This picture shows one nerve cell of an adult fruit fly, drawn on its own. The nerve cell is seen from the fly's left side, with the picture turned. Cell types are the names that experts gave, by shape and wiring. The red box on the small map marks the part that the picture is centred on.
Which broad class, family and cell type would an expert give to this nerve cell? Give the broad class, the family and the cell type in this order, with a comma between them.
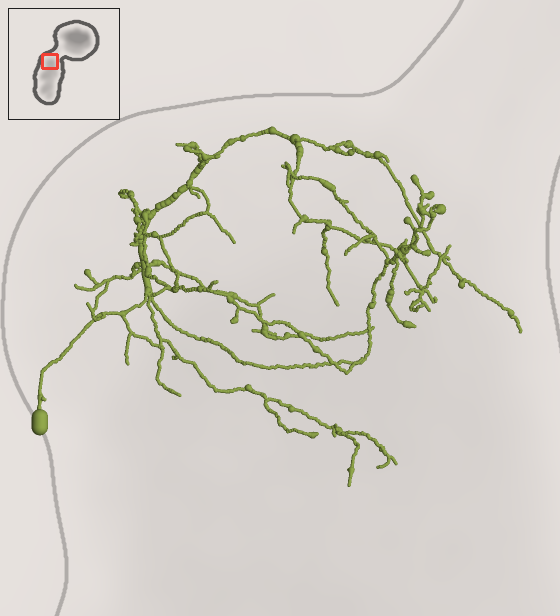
nerve-cord intrinsic neuron, hemilineage 04B, IN04B091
